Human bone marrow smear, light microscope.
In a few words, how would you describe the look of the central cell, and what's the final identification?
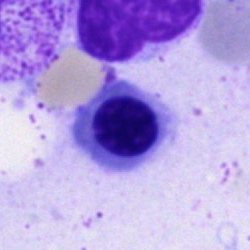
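Outline somewhat angular, not perfectly round. Chromatin dark purple, dense, in coarse clumps. No nucleolus visible. Cytoplasm without granules. Erythroblast.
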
